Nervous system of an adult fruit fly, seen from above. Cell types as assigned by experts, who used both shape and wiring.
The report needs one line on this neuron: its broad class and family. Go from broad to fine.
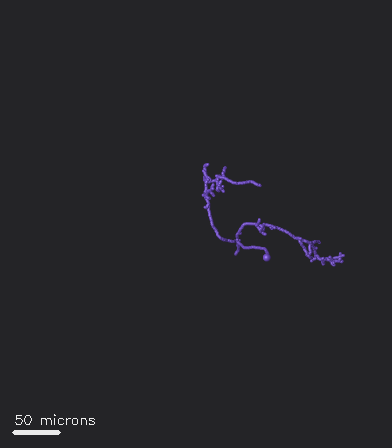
central-brain intrinsic neuron; hemilineage CLp1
